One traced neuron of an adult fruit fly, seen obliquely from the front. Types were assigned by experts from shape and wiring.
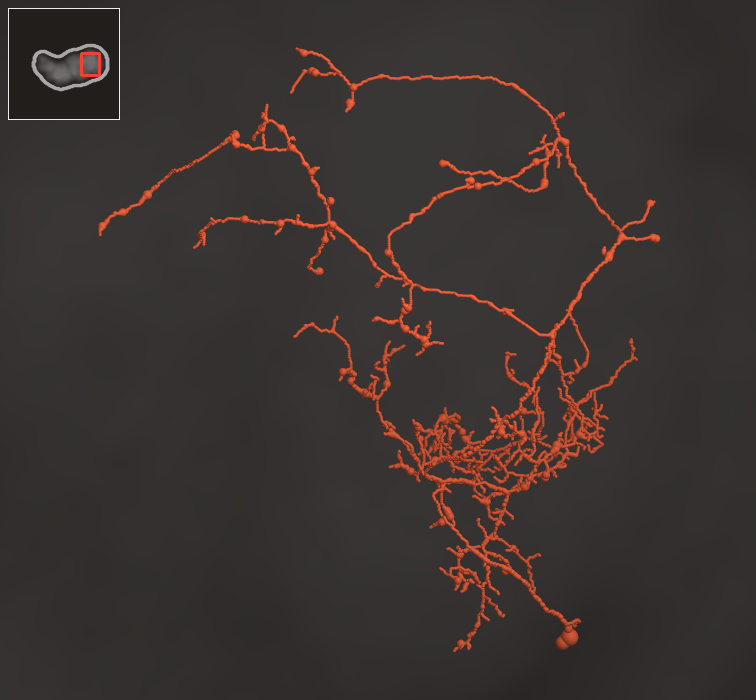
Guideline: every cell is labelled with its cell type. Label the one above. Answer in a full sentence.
The cell type is AVLP093.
